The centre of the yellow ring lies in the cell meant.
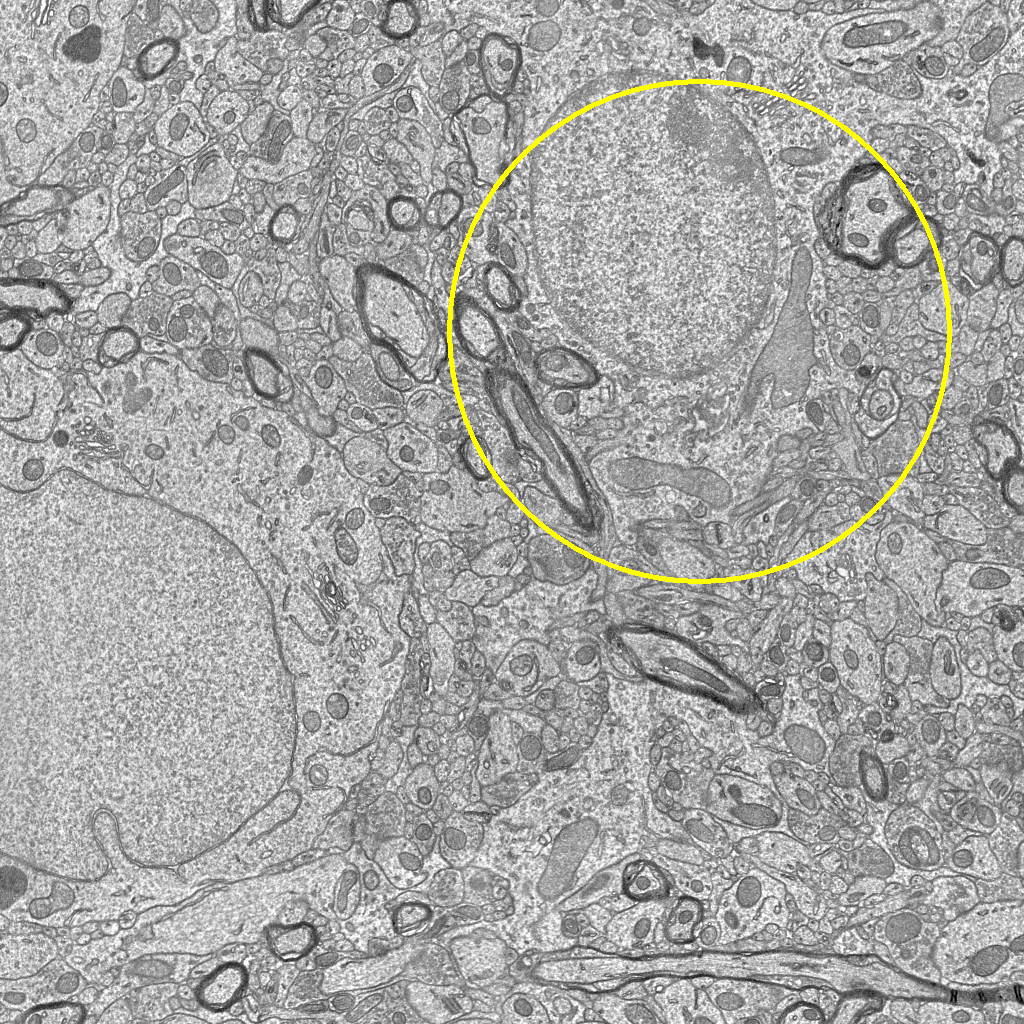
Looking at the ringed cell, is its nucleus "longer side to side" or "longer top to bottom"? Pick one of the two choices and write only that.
Longer top to bottom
